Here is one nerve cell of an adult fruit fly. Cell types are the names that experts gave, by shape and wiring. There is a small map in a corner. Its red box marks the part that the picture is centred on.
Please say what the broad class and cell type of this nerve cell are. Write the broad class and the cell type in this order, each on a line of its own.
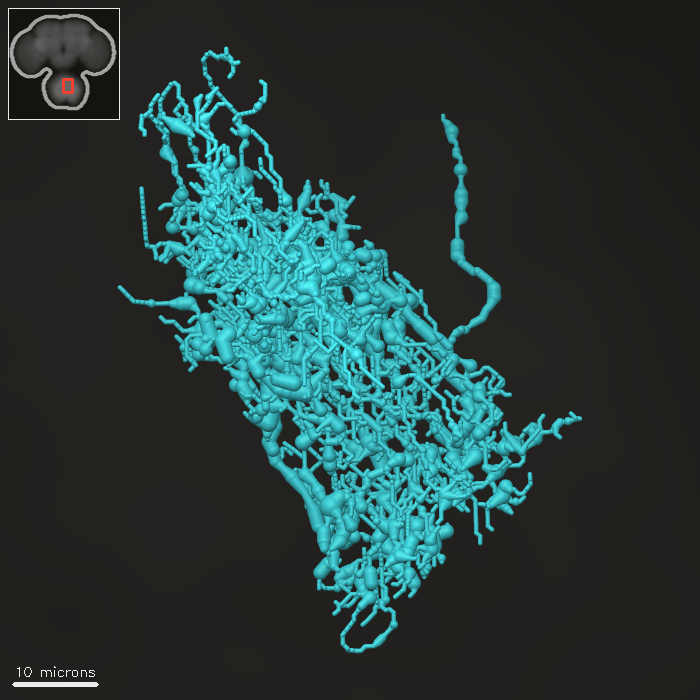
nerve-cord intrinsic neuron
INXXX077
